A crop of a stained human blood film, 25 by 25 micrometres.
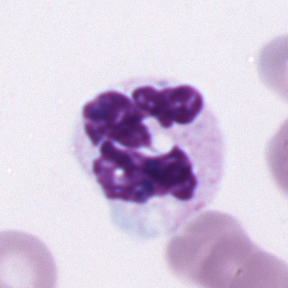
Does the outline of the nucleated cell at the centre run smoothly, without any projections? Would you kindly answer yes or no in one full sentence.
Yes, the cell does have a smooth edge free of projections, blebs or tags.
